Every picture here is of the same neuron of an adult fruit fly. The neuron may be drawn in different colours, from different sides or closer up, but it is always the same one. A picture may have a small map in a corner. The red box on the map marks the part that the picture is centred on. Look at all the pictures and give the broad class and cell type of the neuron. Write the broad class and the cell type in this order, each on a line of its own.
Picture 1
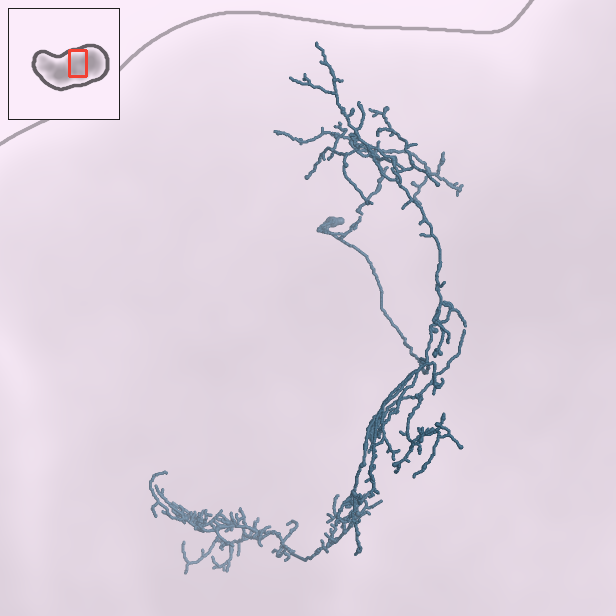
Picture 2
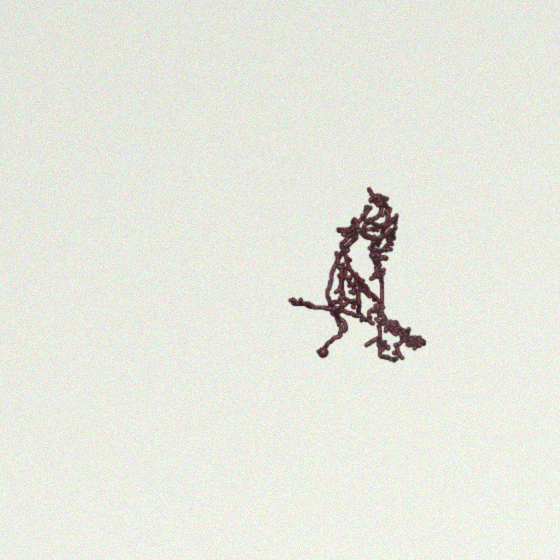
central-brain intrinsic neuron
CB4183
